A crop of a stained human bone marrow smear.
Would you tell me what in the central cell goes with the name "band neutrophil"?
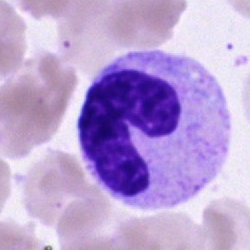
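For a band neutrophil, the nucleus is what to look at, and here it's bent into a C or horseshoe shape with a deep notch.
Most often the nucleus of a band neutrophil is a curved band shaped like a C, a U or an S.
The notch opens toward the right side of the cell. The chromatin is dark purple and coarsely clumped. In the cytoplasm there are fine, faint pinkish-violet granules.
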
